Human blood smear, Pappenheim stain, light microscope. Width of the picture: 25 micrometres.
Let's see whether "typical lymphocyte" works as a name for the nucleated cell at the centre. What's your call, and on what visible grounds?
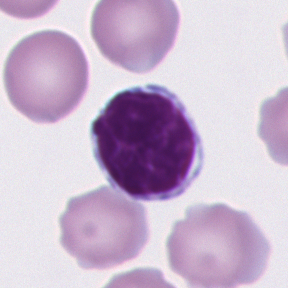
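The cell is round and smooth, with a round nucleus of about 9 by 8 micrometres that has no indentation. The nucleus fills almost everything, leaving a very thin pale blue rim of cytoplasm without granules, and the chromatin is dense, dark purple and coarsely clumped.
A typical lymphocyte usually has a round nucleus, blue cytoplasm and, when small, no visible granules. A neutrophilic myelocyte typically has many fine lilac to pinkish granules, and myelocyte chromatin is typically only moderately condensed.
So the granule-free cytoplasm and dense clumped chromatin count against myelocyte, while the round nucleus and blue rim count for typical lymphocyte. So yes, typical lymphocyte is right.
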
